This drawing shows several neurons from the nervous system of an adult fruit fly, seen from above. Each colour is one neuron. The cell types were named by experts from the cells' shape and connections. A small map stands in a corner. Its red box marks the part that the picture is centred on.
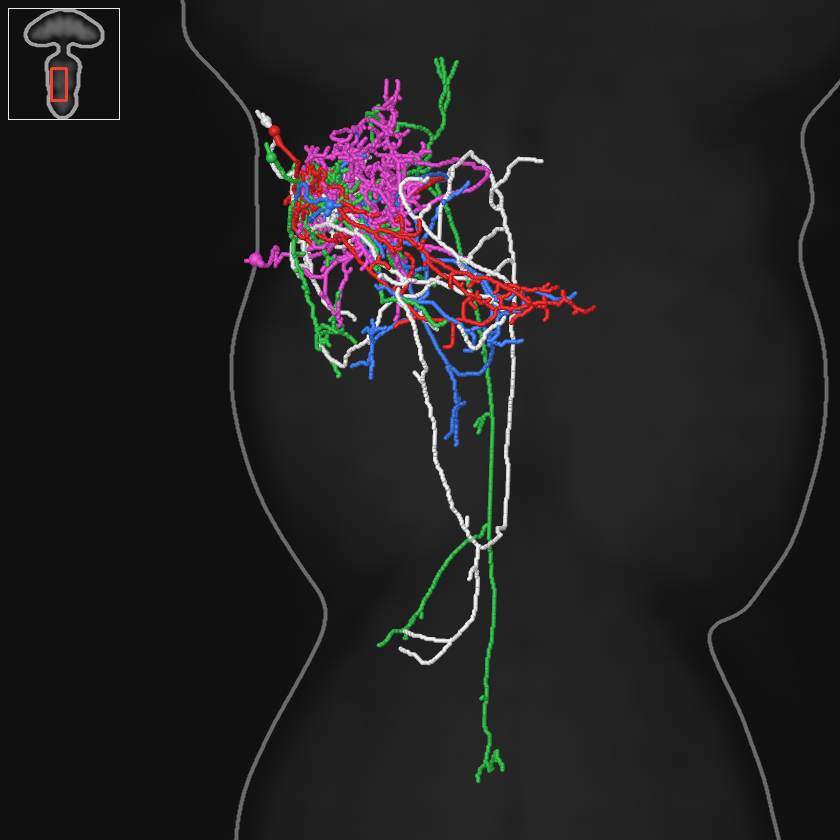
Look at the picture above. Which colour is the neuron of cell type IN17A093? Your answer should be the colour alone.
green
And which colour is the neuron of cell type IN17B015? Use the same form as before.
magenta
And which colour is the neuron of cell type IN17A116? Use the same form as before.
white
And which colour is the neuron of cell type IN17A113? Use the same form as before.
blue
